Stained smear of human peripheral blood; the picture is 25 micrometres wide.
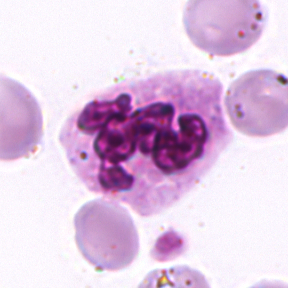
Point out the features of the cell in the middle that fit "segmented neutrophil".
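Starting with the nucleus, I see it split into several separate lobes crowded together in the middle of the cell.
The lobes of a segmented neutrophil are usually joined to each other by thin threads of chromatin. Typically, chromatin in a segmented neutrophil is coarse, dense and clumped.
Here it is just that: dense, dark purple and coarsely clumped. The cytoplasm is plentiful and pale pinkish-lilac, holding only fine, faint granules, with no coarse coloured ones.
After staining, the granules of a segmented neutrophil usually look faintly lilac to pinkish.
The faint granules in this pinkish-lilac cytoplasm sit well with that. I measure the cell at about 15 by 13 micrometres.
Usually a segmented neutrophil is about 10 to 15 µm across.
So this one falls within that range.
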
